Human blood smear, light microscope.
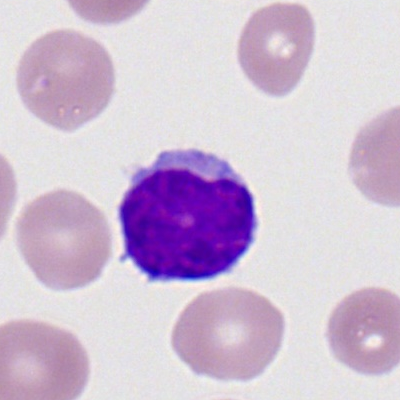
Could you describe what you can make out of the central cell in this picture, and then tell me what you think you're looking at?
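The nucleus fills almost the whole cell, and its chromatin is dark purple and coarsely clumped. Scant pale blue cytoplasm shows mainly as a thin cap along the top edge. The cell is a lymphocyte.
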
